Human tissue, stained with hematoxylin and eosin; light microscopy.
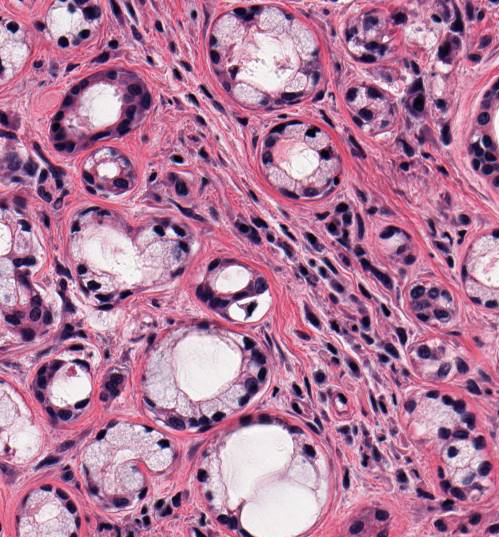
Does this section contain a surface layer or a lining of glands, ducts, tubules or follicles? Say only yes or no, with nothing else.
Yes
